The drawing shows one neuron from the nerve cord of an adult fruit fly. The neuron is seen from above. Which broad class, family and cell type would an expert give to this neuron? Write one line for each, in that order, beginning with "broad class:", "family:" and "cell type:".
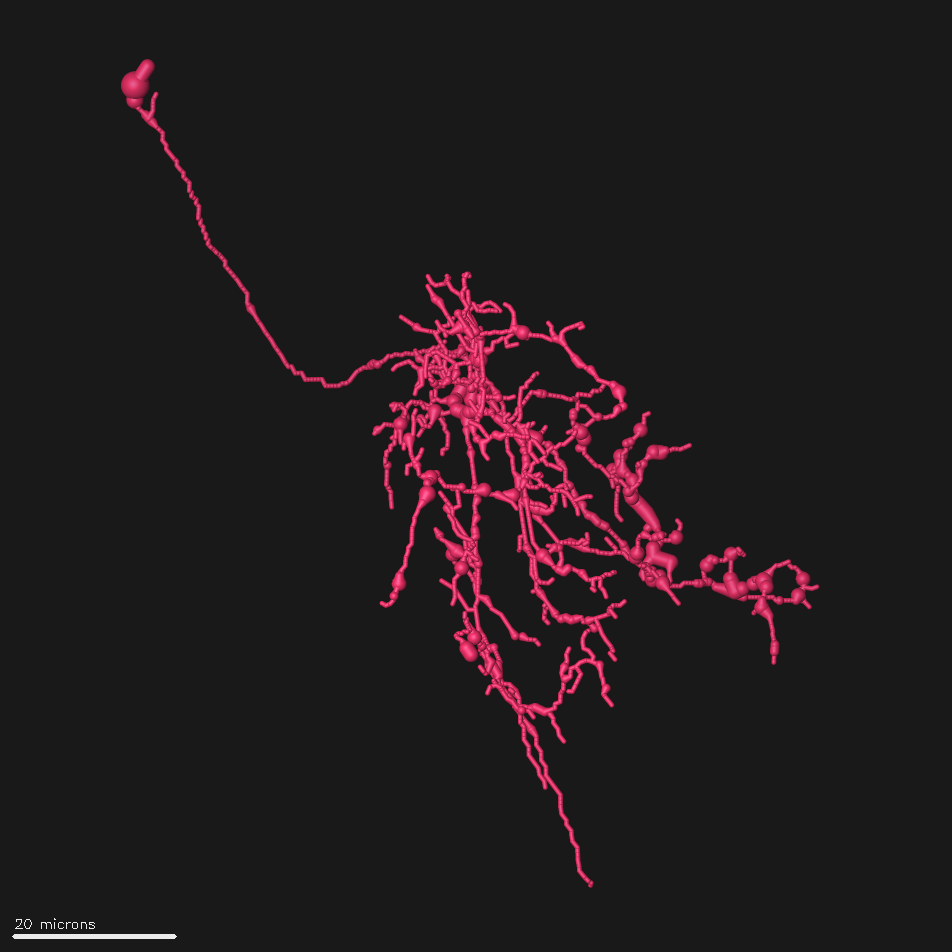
broad class: nerve-cord intrinsic neuron
family: hemilineage 14A
cell type: IN14A066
